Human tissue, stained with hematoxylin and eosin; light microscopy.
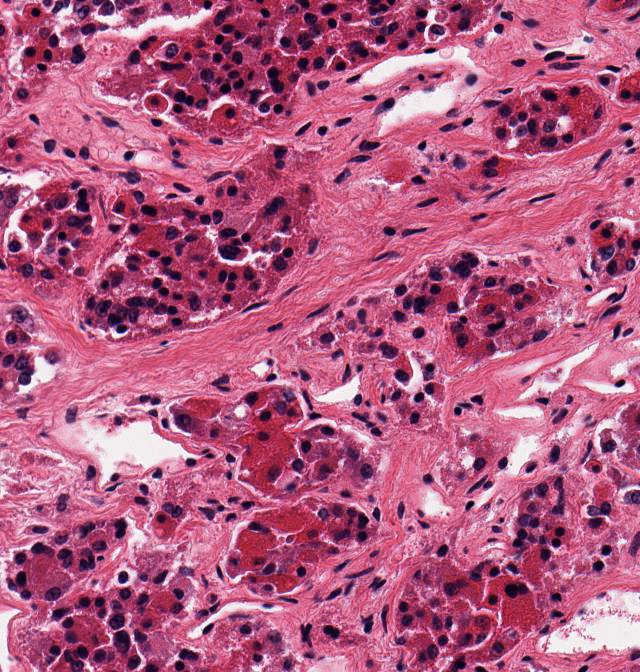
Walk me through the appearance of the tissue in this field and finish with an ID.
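Look at the polygonal cells in rounded nests and clusters, separated throughout by bands of fibrous stroma. Their cytoplasm is abundant, granular and deeply eosinophilic; the nests form no glandular lumens. In the stroma, slender spindle-shaped nuclei lie parallel to the collagen fibres. This is pituitary.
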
